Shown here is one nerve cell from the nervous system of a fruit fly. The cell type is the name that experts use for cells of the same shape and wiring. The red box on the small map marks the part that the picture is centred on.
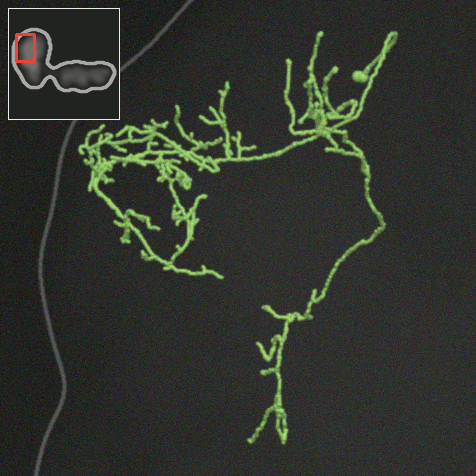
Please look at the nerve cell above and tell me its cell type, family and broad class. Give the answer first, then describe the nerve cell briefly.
Its cell type is CRE079. Its family is hemilineage SMPp&v1_posterior. Its broad class is central-brain intrinsic neuron. The cell body can be seen at the upper right of the picture. The picture shows dozens of branch ends.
